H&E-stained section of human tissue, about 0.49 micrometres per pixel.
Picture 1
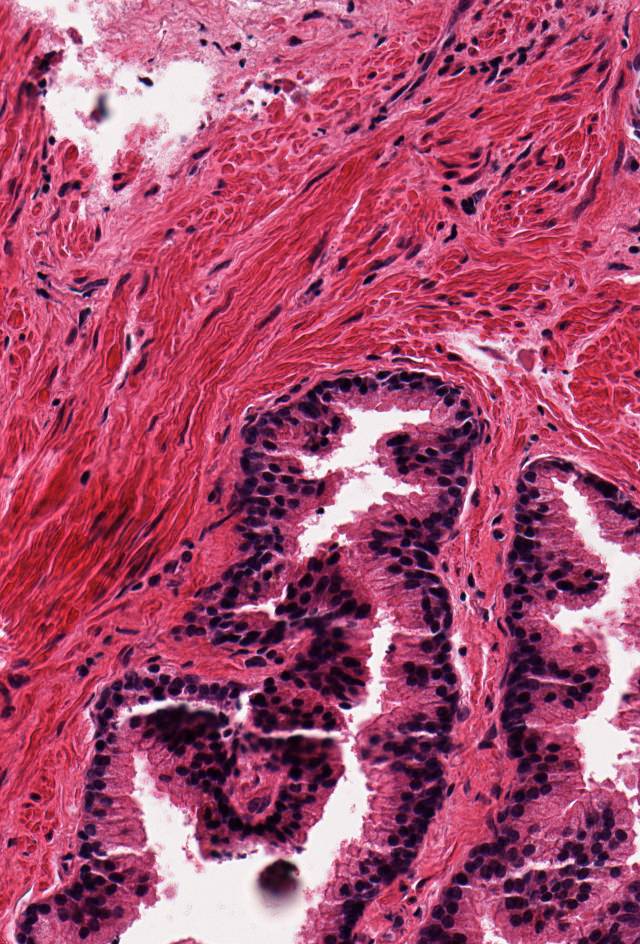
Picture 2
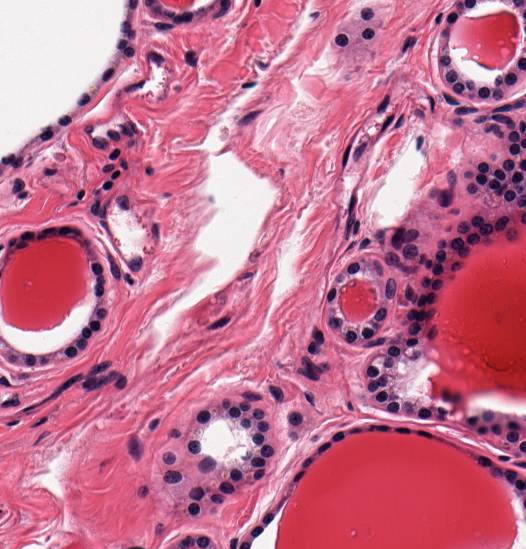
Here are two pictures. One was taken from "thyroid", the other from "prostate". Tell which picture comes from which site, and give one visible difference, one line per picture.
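Picture 1 shows tissue from the prostate. The gland lining is tall columnar epithelium with pale pink cytoplasm toward the lumen.
Picture 2 shows tissue from the thyroid. The follicles are lined by a single layer of low cuboidal to flattened cells with round dark nuclei.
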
